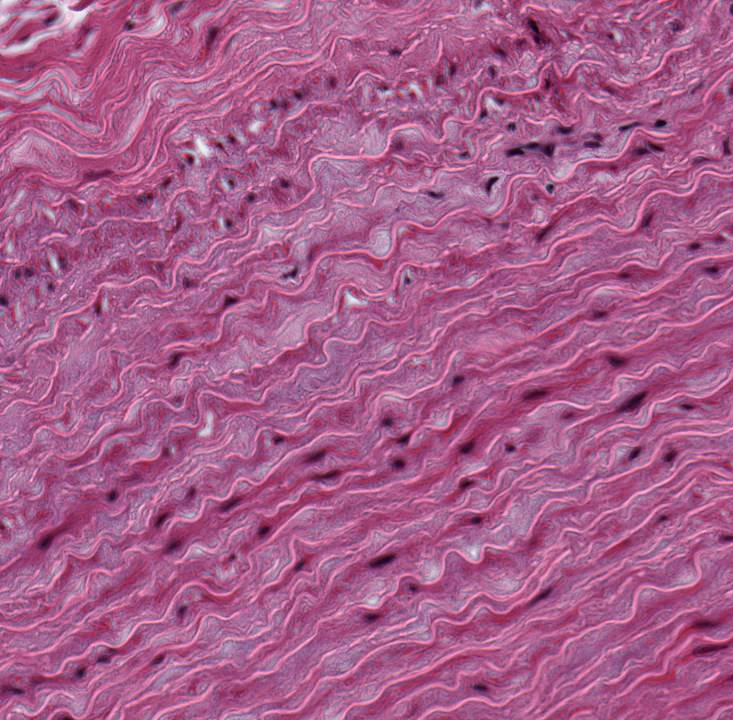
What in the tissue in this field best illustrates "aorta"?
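For aorta, the pink lamellae running wavy along their length are the main thing that fits.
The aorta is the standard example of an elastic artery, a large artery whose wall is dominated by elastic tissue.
The nuclei here are elongated and dark, aligned with the lamellae, and lie singly between them throughout the field.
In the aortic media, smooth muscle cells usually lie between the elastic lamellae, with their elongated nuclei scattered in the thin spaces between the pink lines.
There are no fat cells in the field.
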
